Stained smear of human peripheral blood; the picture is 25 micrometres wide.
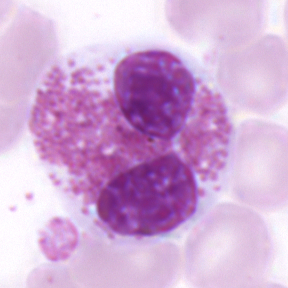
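Eosinophil, central cell of a stained peripheral blood smear. Nucleus in two lobes, stacked one above the other, joined by a narrow waist. Chromatin dense, deep purple. Granular cytoplasm mostly left of the nucleus.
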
